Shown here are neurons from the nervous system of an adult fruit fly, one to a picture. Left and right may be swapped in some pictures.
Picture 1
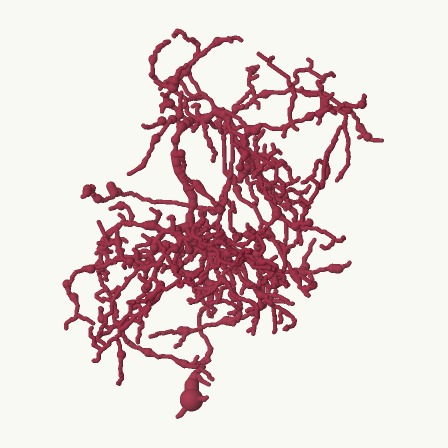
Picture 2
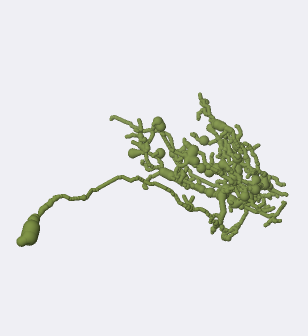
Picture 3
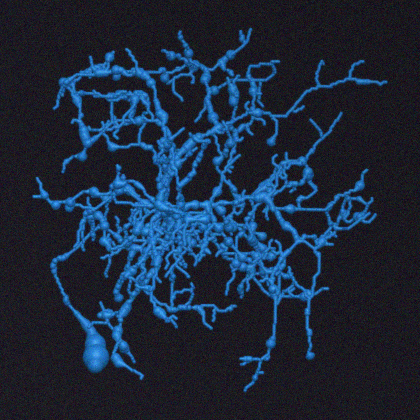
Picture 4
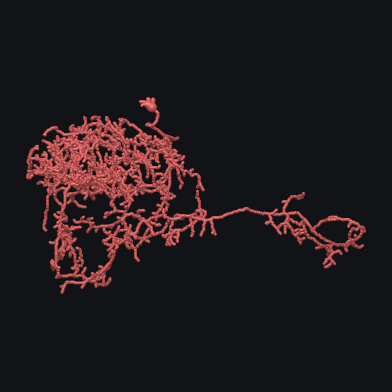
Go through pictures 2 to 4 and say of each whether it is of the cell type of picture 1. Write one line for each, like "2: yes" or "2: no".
2: no
3: yes
4: no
